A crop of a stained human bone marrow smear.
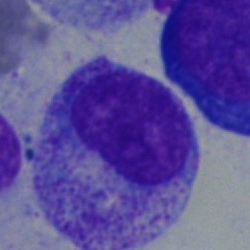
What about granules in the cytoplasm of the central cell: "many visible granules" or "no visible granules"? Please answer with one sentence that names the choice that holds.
This cell has a cytoplasm with many visible granules.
